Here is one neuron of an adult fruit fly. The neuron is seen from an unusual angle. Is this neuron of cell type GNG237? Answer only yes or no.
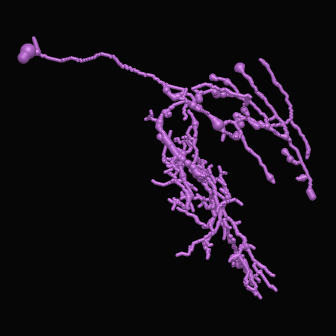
no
